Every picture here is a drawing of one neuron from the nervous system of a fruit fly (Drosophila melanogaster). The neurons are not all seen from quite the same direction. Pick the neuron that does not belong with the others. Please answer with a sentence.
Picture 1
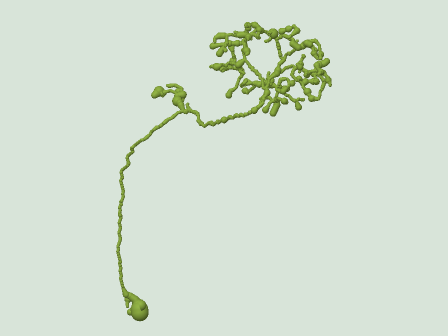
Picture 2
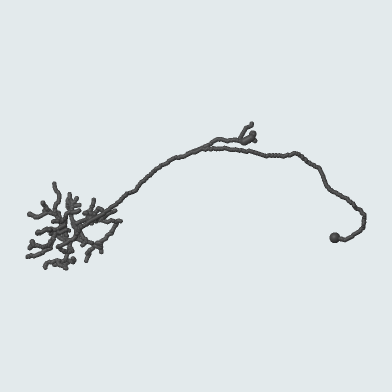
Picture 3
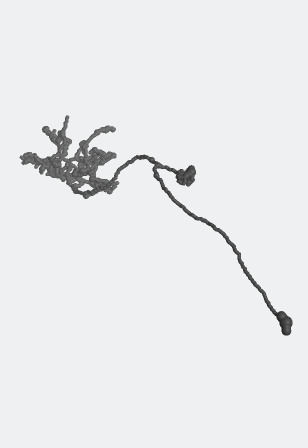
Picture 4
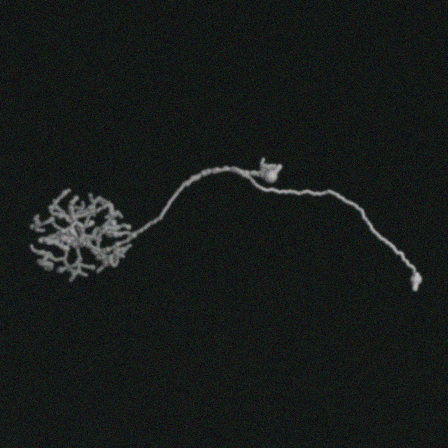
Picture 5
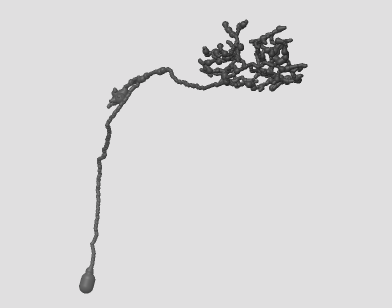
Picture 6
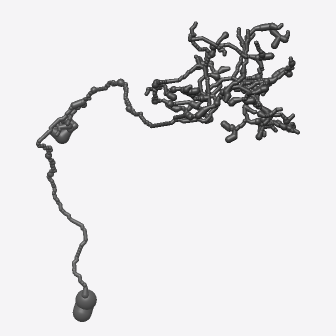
Picture 1 shows a neuron of another cell type.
